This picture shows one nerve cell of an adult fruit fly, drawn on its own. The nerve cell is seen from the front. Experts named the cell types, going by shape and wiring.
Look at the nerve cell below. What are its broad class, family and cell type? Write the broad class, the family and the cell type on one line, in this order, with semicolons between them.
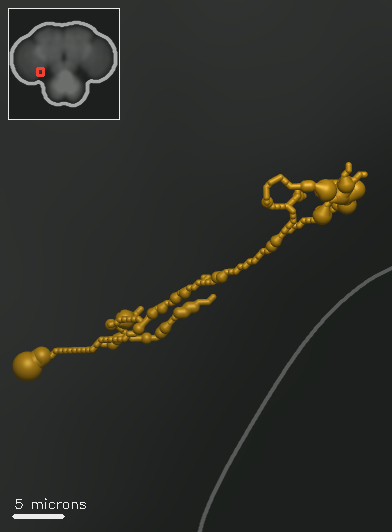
optic-lobe intrinsic neuron; T; T5a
